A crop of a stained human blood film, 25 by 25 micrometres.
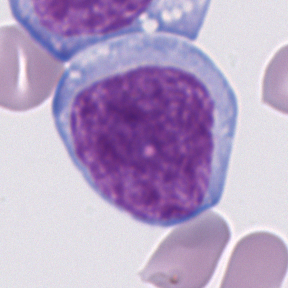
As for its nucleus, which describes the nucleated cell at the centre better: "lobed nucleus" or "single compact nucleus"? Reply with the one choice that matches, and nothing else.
Single compact nucleus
